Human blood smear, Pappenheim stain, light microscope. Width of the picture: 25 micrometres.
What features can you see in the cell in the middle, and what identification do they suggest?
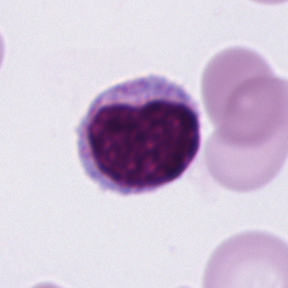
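That shallow notch in the upper edge of the nucleus gives it a bean-like shape. The nucleus sits toward the bottom of the cell, leaving the widest band of cytoplasm above it. No vacuoles show in the cytoplasm, and the outline is roughly round with a slightly frayed edge. It's a large granular lymphocyte.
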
